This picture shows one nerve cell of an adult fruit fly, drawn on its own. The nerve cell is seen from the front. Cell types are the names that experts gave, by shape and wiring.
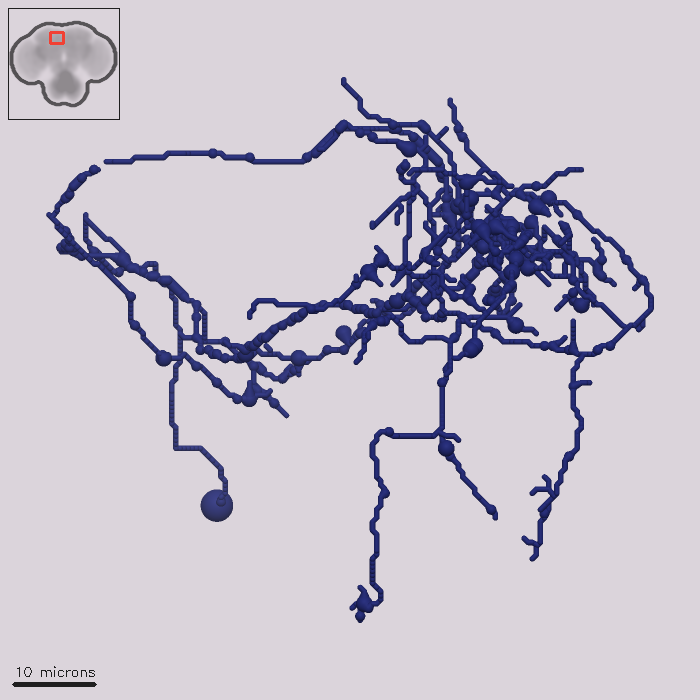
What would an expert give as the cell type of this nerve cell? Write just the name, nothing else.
SMP377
